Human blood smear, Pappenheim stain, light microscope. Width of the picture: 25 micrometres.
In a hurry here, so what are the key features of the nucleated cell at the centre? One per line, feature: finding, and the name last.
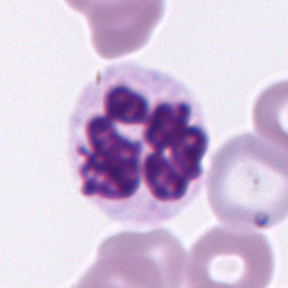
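Lobes: several, and separate from one another, so the nucleus is split, I note.
Chromatin: dark purple, and coarsely clumped as I look across it.
Cytoplasm: pale pink-lilac, and yes, holding fine, faint granules.
So the name: segmented neutrophil.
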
